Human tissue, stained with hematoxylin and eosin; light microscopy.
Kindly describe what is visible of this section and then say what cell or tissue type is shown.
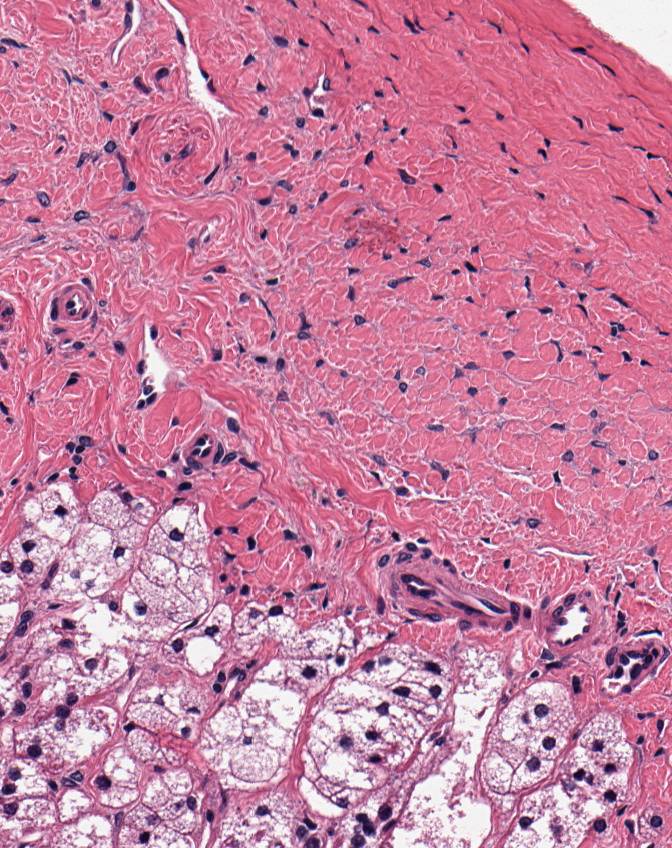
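Dense pink fibrous tissue occupies the upper two-thirds of the field. The lower third is a band of cells with abundant pale, finely vacuolated, foamy cytoplasm, grouped in rounded nests separated by thin pink septa. No fat cells are present anywhere in the field. The section is of the adrenal gland.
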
